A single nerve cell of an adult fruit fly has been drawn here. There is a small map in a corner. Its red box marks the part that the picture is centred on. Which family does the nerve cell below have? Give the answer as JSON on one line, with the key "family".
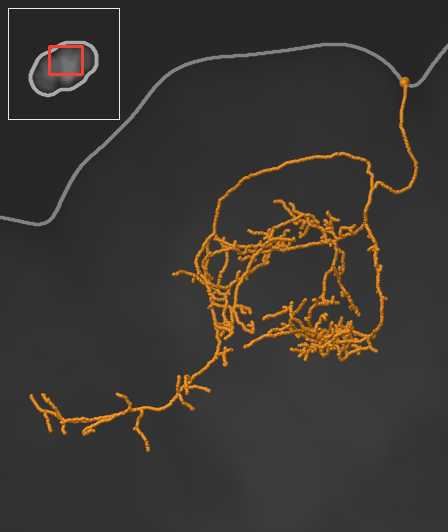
{"family": "hemilineage LHl1"}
